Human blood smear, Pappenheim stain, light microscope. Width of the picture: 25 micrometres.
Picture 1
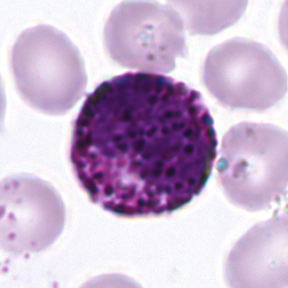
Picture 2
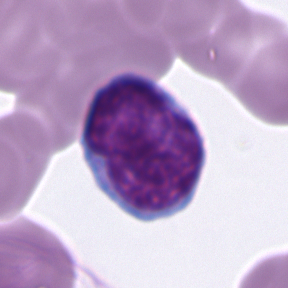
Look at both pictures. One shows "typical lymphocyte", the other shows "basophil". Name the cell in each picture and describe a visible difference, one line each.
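In picture 1 we see a basophil: The cell is packed with many dark purple-black granules.
In picture 2 we see a typical lymphocyte: No granules are visible in the cytoplasm.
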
